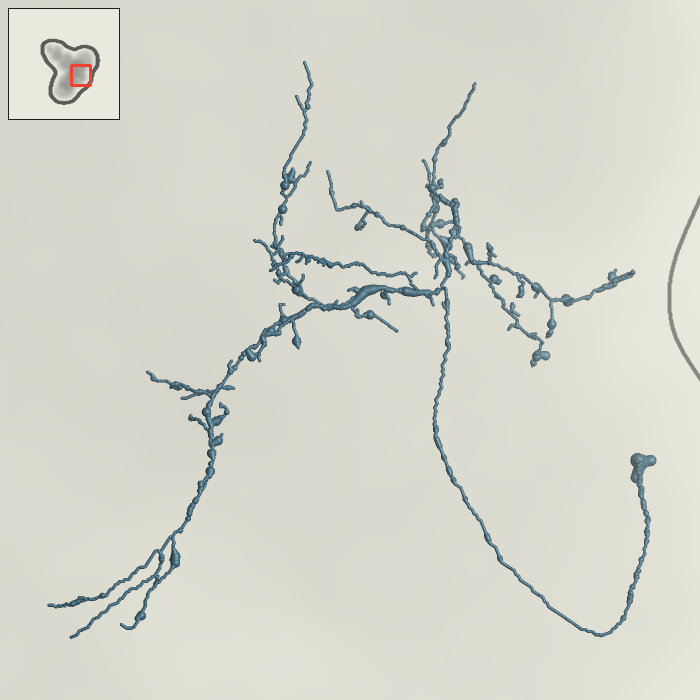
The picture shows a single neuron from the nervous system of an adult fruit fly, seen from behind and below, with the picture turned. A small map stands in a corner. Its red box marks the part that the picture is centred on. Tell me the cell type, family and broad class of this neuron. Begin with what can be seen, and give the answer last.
The picture shows dozens of branch ends. In this view it is about as wide as it is tall. Its cell type is AMMC018. Its family is hemilineage MD3. It is a central-brain intrinsic neuron.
